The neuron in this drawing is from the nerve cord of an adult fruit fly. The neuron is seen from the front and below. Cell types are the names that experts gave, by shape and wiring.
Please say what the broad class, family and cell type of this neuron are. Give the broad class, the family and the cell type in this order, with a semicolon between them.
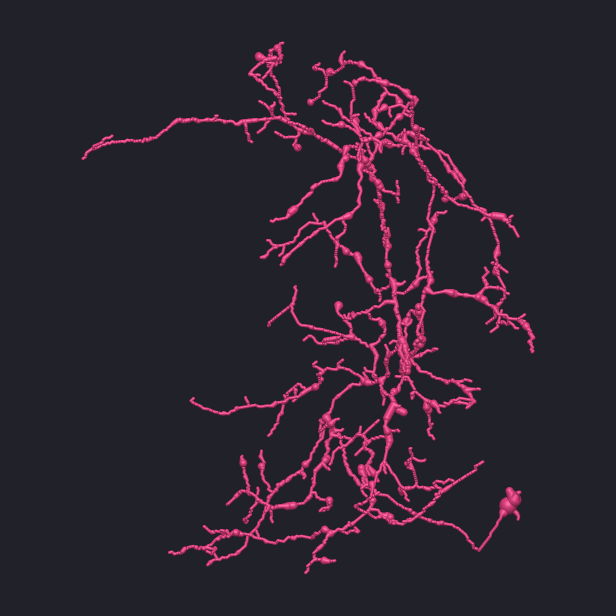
nerve-cord intrinsic neuron; hemilineage 03A; IN03A065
